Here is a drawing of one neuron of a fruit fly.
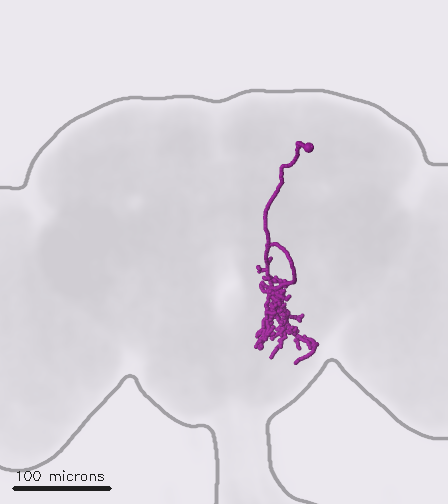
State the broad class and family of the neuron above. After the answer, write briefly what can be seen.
Its broad class is central-brain intrinsic neuron. Its family is hemilineage AOTUv1_ventral. From top to bottom in the picture it spans about 250 microns. As drawn here it is more than twice as tall as it is wide.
